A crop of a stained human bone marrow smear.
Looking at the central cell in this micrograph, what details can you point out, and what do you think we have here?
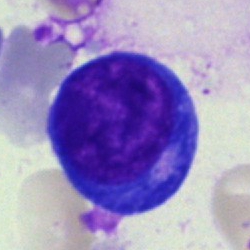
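Nuclear position comes first: the nucleus sits toward the upper left, leaving a wider band of cytoplasm at the lower right. Next is the chromatin, clumped into darker and lighter purple patches. The cytoplasm itself is a deep blue. Last, a paler zone lies in that cytoplasm at the lower right, beside the nucleus. It is a proerythroblast.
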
